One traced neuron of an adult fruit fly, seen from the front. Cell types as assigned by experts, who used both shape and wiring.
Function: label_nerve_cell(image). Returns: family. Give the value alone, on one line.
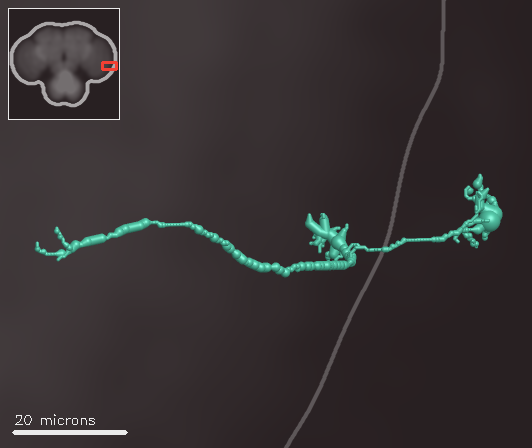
T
